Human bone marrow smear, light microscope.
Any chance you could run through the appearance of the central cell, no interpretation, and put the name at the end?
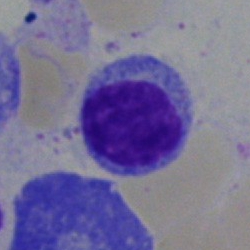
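A round, smooth outline encloses the cell. Its cytoplasm forms a narrow blue rim around the nucleus, wider above it because the nucleus sits off-centre toward the lower left. The chromatin is dark purple and dense, with faint mottling. This is a lymphocyte.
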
